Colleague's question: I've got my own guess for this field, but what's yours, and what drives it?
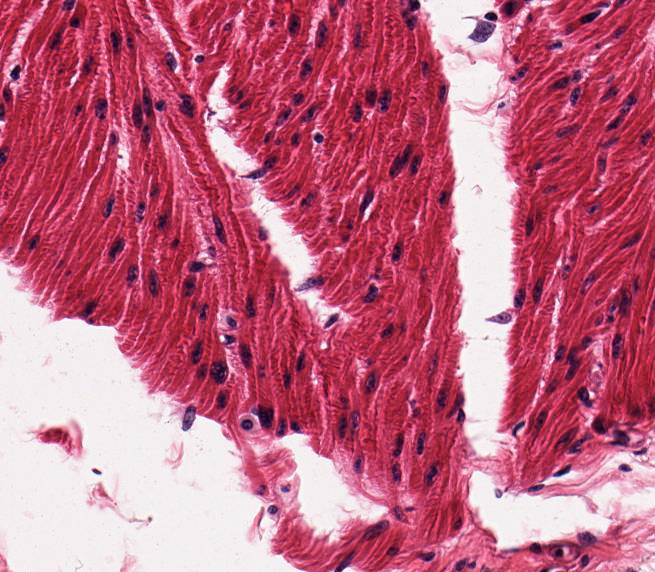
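Here we have smooth muscle. Follow a fibre and you'll find its nucleus sitting in the centre, oval, with its long axis along the fibre.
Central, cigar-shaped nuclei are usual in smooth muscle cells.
The cytoplasm stains deep pink-red, and the fibres form three broad bands separated by narrow white clefts.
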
